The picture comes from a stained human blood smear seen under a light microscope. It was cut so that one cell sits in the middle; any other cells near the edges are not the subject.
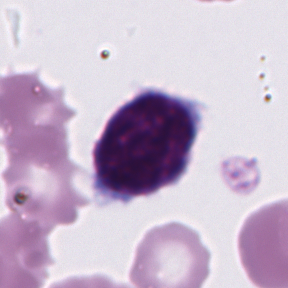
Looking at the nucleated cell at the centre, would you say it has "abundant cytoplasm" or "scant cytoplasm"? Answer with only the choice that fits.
Scant cytoplasm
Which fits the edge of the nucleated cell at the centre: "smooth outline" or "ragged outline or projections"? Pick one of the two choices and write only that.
Ragged outline or projections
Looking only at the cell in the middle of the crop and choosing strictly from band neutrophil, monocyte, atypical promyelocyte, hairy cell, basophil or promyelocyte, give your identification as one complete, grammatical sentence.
The crop centres on a single cell, and that cell is a hairy cell.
